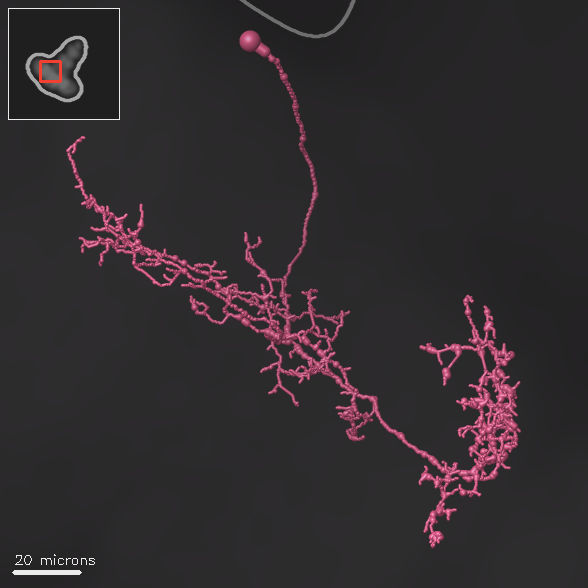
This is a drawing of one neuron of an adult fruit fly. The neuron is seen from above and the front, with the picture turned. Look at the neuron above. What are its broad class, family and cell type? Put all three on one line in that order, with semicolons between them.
central-brain intrinsic neuron; hemilineage SLPpl2; SMP271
